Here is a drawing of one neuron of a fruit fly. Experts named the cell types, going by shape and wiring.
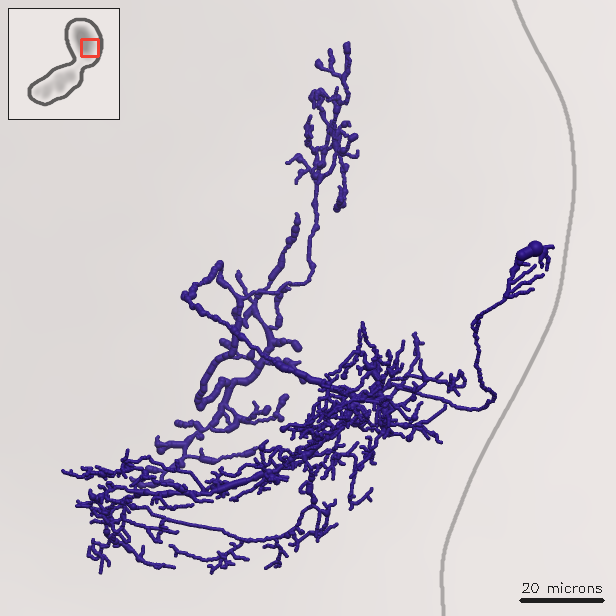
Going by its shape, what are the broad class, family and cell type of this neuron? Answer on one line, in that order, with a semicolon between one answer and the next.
central-brain intrinsic neuron; hemilineage MX7; GNG501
